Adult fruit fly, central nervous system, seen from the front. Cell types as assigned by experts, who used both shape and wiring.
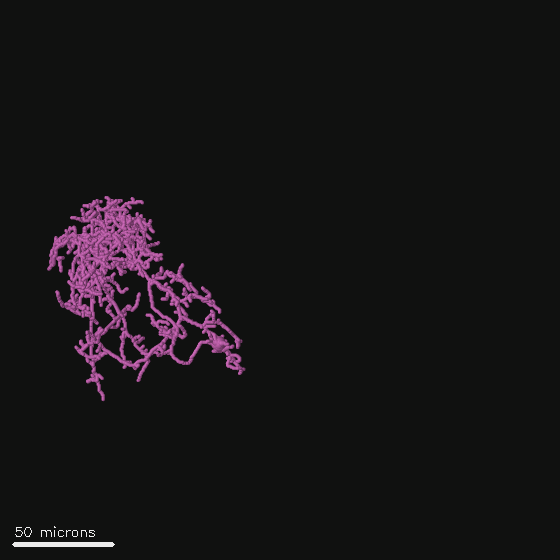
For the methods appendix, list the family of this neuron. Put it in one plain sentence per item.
The family is hemilineage 16B.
